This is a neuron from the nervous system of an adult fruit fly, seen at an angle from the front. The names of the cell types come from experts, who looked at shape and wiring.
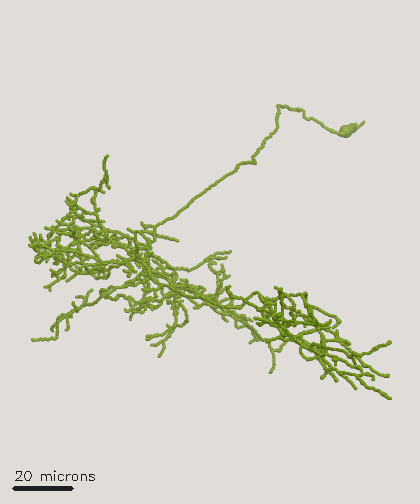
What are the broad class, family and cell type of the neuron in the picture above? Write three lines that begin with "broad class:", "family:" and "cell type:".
broad class: central-brain intrinsic neuron
family: hemilineage DM5_central
cell type: LAL164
